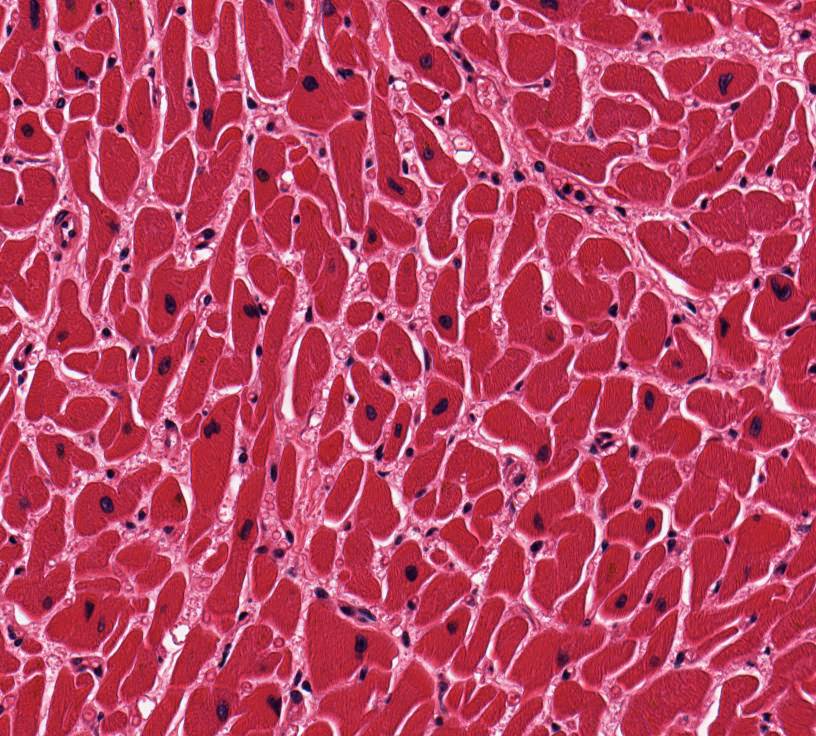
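Left ventricle of the heart, haematoxylin and eosin. Closely packed muscle fibres, cut mostly in cross and oblique section, fill the field, with central nuclei. Thin strands of loose pale pink connective tissue with small dark nuclei separate the fibres throughout. No adipocytes are present.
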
